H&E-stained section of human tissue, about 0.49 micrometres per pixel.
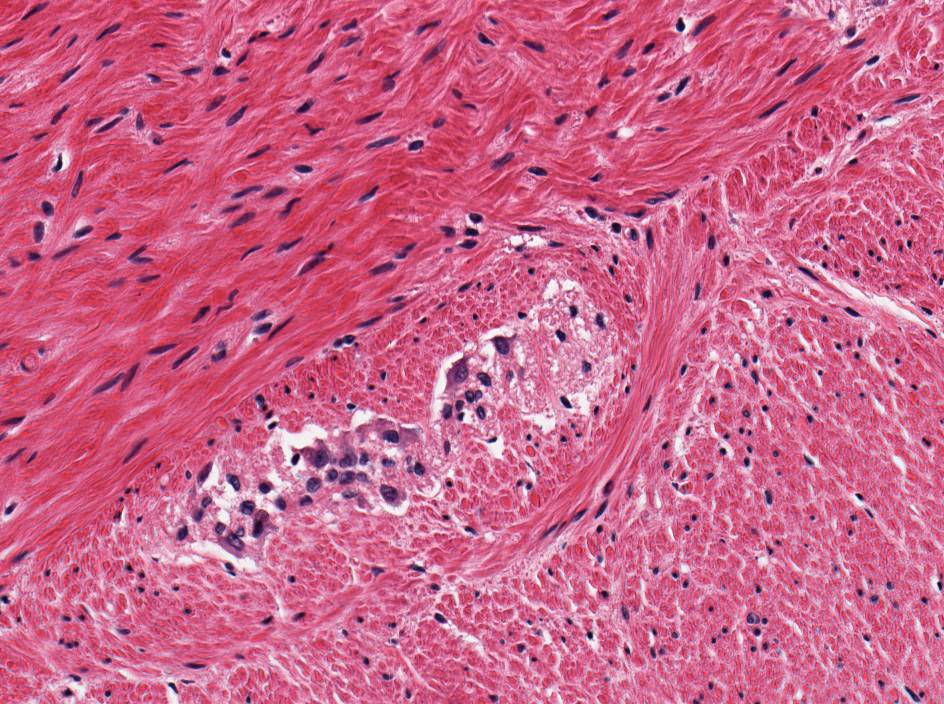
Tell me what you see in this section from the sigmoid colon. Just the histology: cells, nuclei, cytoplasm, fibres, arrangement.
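Upper left half: fibres cut lengthwise, diagonal from lower left to upper right; elongated, cigar-shaped dark nuclei lie parallel. Lower and right: fibres cut across, small pink polygonal profiles, scattered round nuclei. Near centre-left: small cluster, dark nuclei, purplish cytoplasm, set apart from surrounding pink muscle.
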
